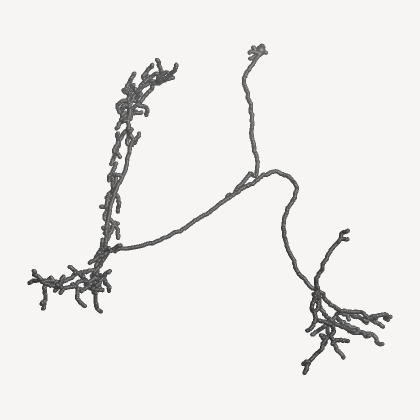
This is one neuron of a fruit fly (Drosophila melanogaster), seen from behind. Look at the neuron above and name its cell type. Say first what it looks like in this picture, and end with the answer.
The cell body can be seen at the top of the picture. Dozens of branch ends can be seen. It is a central-brain intrinsic neuron. It is of cell type WED082.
